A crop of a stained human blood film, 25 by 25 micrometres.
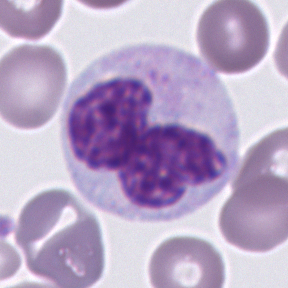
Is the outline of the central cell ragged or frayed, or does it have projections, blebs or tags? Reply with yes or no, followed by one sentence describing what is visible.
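No. The cell outline is round and smooth.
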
